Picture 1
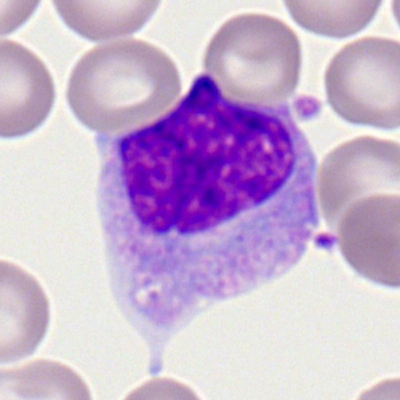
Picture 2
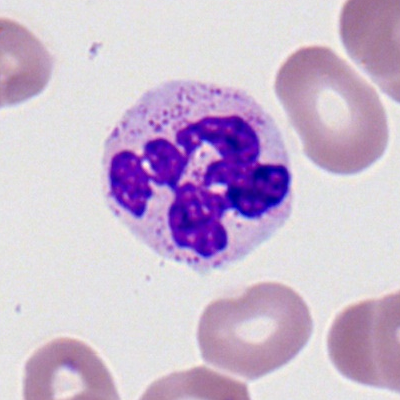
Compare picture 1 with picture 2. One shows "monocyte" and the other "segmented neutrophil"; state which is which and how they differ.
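Picture 1 shows a monocyte; picture 2 shows a segmented neutrophil. Nucleus: in picture 1 it sits in the upper part of the cell and has a small pointed tip projecting upward; in picture 2 it is divided into several separate lobes, with dark purple, coarsely clumped chromatin. Cytoplasm: picture 1 holds fine pinkish-purple granules and a few small clear vacuoles at the lower left, while picture 2 is pale pinkish-lilac. Outline: the cell in picture 2 is roughly round and smooth.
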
